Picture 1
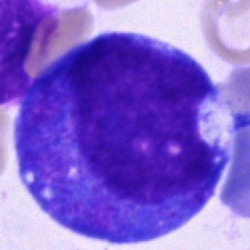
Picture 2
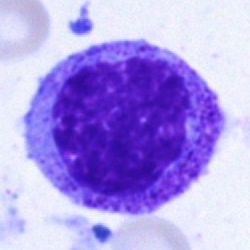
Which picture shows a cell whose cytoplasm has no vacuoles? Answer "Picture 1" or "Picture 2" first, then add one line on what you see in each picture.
Picture 2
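What picture 1 shows: A few small clear vacuoles lie in the cytoplasm at the lower left.
What picture 2 shows: No vacuoles are seen in the cytoplasm.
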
